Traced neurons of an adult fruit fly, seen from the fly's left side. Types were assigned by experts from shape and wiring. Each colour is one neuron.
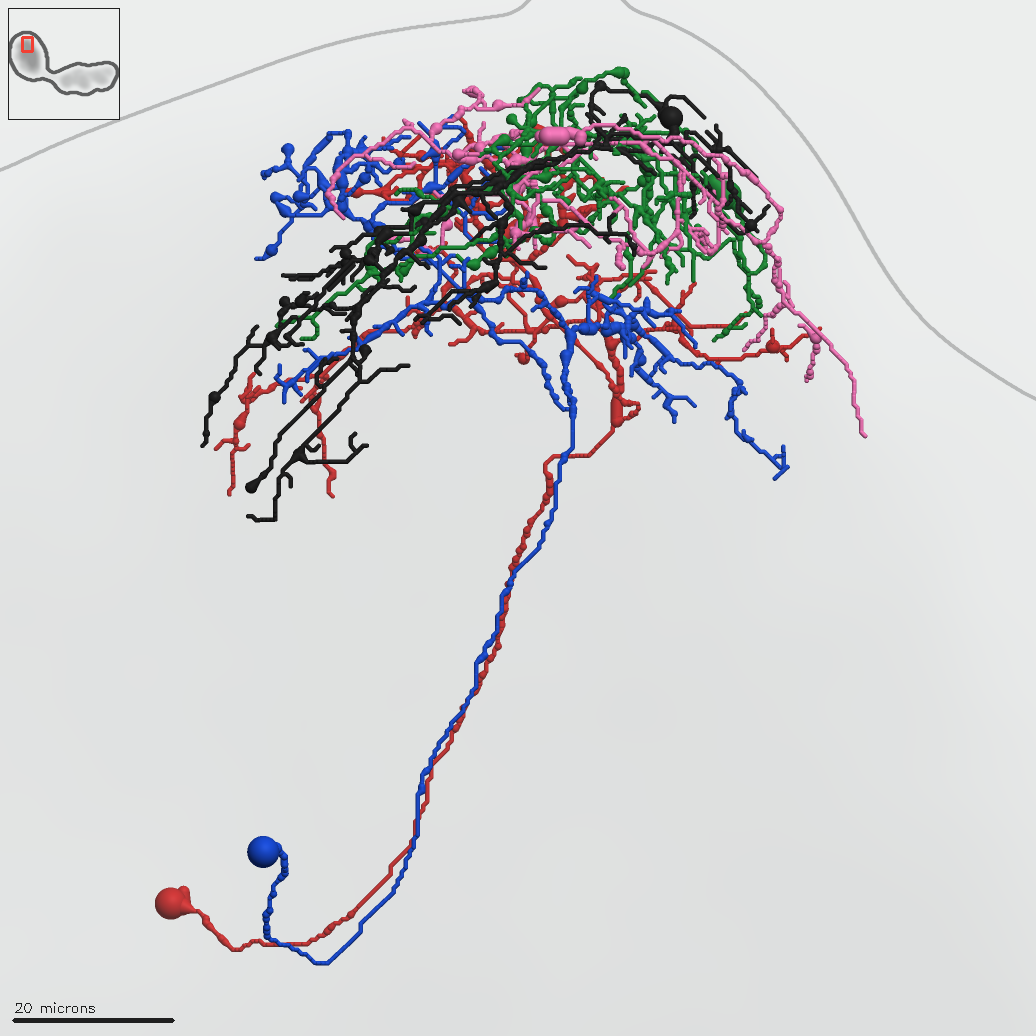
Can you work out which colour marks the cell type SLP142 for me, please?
blue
